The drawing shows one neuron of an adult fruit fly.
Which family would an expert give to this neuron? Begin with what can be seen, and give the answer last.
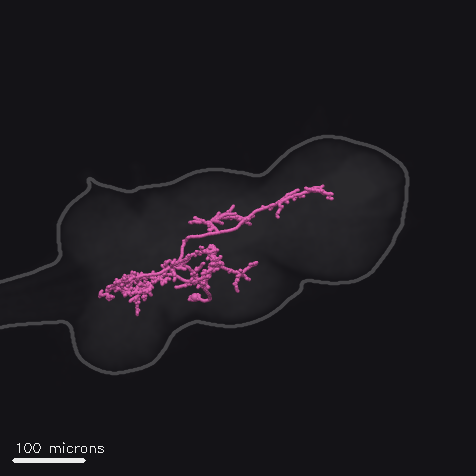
It is in the nerve cord and does not reach the brain. The cell body can be seen in the middle of the picture. By the scale bar it is about 350 microns wide in this view. It is a nerve-cord intrinsic neuron. Its family is hemilineage 07B.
